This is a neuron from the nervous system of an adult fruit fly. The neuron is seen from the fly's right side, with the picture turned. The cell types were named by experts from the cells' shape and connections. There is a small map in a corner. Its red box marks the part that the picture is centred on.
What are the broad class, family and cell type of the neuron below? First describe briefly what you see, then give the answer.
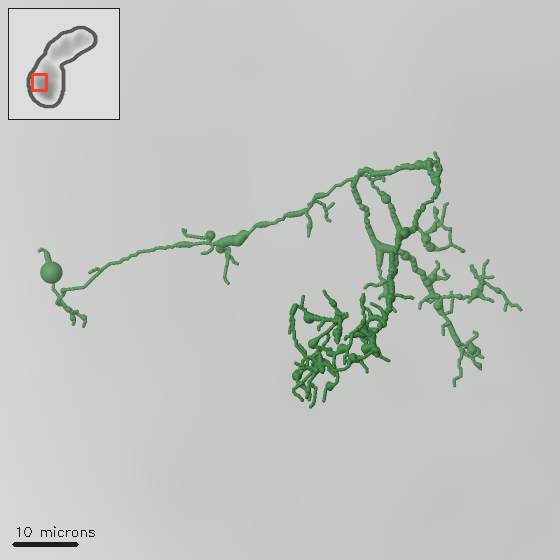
The cell body can be seen on the left of the picture. By the scale bar it is about 75 microns wide in this view. Dozens of branch ends can be seen. It is an optic-lobe intrinsic neuron. The family is TmY. Its cell type is TmY21.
